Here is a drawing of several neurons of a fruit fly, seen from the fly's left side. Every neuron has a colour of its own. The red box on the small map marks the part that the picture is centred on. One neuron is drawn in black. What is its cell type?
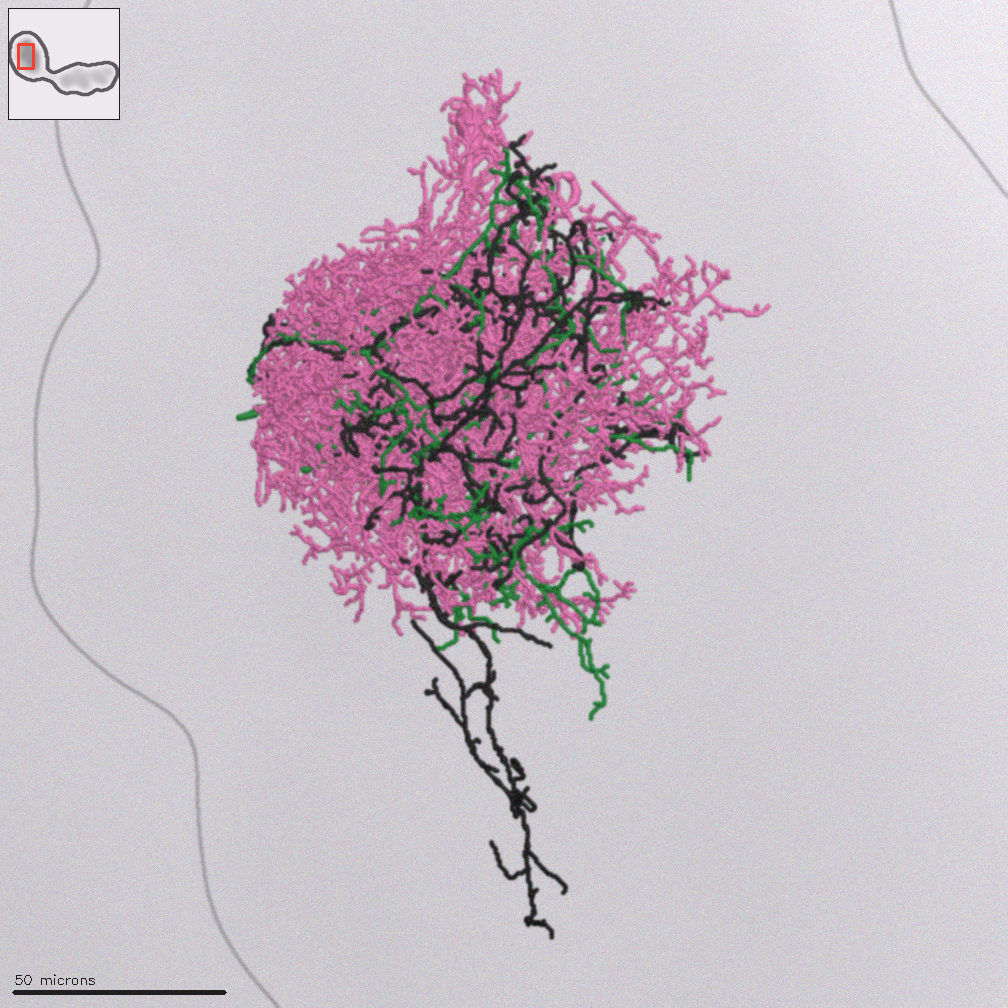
AVLP299_b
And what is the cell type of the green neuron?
AVLP300_b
